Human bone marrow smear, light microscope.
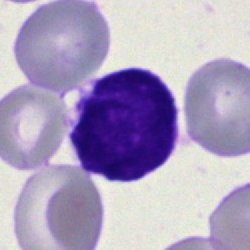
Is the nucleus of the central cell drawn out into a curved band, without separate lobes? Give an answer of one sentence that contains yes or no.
No, this cell has one compact round or oval nucleus.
